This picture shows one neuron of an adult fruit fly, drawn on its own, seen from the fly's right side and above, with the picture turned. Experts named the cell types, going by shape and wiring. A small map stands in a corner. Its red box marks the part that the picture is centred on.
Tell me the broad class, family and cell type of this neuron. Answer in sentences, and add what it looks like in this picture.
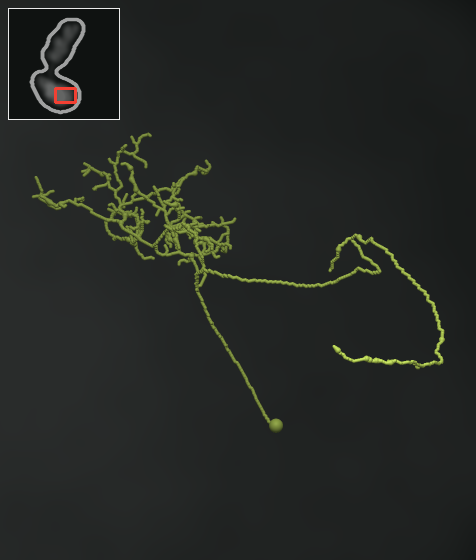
Its broad class is visual projection neuron. Its family is LoVP. Its cell type is LoVP6. Its cell body lies at the bottom of the picture. The picture shows dozens of branch ends.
